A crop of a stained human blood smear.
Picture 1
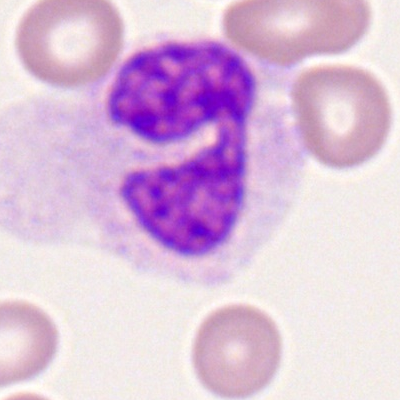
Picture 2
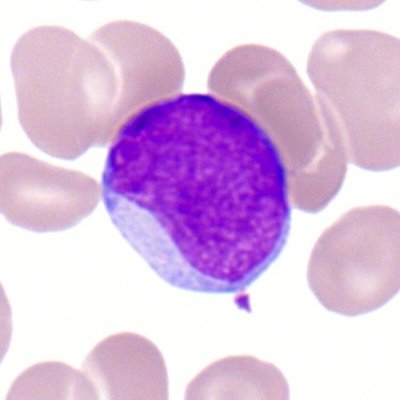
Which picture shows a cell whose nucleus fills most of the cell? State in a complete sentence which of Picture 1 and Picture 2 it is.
Picture 2 has the cell whose cytoplasm is scant.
